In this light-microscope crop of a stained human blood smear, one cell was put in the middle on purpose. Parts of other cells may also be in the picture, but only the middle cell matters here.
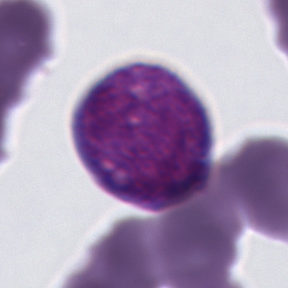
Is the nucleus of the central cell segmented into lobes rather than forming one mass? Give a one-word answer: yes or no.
No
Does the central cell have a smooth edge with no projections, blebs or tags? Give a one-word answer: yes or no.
Yes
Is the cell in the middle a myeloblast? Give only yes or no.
yes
